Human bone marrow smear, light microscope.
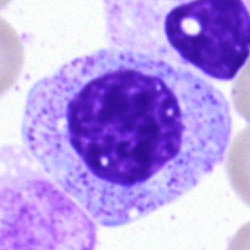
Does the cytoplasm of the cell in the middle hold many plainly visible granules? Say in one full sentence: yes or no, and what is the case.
Yes, visible granules are present in great number in its cytoplasm.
